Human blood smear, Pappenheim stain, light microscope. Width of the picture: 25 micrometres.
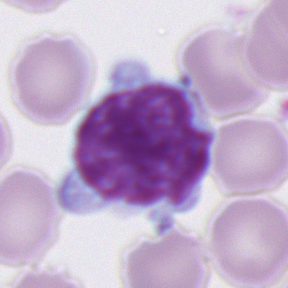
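Typical lymphocyte, central cell, stained peripheral blood smear. Nucleus about 11 micrometres across; chromatin dense and dark purple, with coarse clumps separated by paler patches. The visible cytoplasm is pale greyish blue, without visible granules, and bulges as small rounded blebs at the top and lower left.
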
